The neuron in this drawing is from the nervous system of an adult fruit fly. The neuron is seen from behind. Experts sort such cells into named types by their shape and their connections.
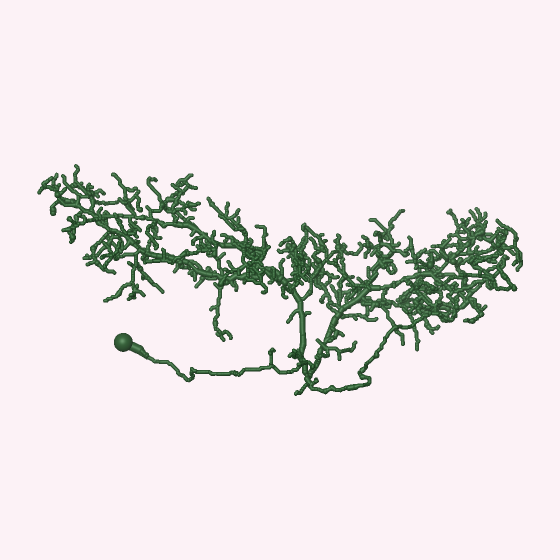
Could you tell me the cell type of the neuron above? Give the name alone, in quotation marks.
"GNG071"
